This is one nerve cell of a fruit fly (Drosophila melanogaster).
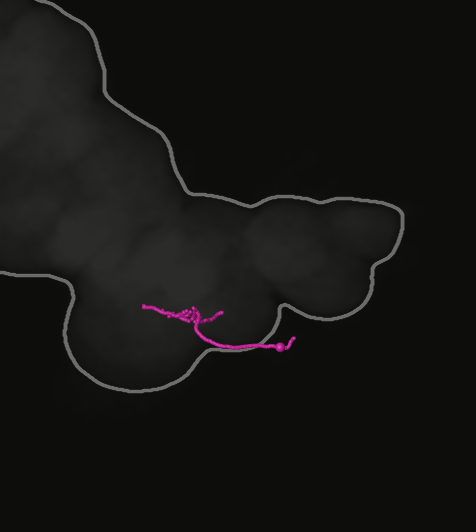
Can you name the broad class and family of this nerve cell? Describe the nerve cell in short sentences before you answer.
In this view it is more than twice as wide as it is tall. This is a sensory neuron entering the nerve cord. Its family is called class mechanosensory tactile.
